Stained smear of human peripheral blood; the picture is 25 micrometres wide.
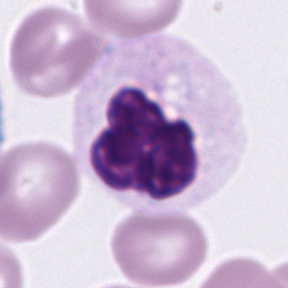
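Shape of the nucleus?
Folded into several overlapping lobes.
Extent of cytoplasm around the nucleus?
A wide rim.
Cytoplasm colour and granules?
Pale lilac-grey, holding only fine, faint, dust-like granules.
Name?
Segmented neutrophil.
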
